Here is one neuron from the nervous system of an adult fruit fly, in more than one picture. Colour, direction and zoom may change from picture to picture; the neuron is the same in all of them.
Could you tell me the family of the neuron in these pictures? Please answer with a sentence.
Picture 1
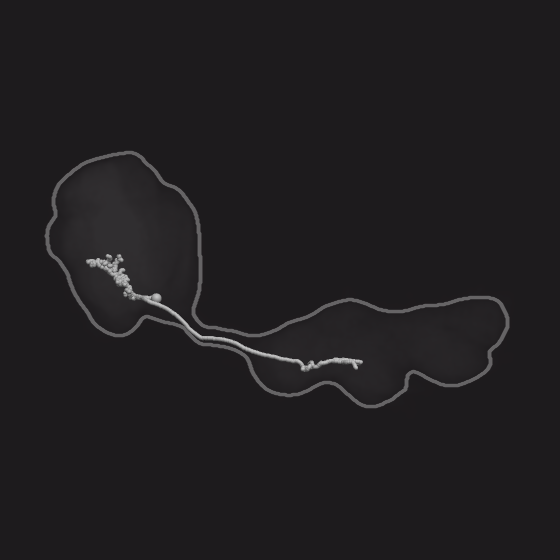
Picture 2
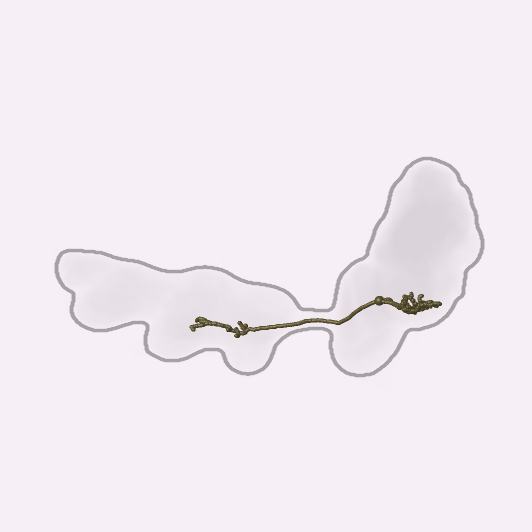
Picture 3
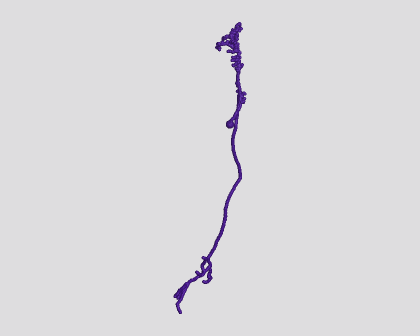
The family is hemilineage LB23.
